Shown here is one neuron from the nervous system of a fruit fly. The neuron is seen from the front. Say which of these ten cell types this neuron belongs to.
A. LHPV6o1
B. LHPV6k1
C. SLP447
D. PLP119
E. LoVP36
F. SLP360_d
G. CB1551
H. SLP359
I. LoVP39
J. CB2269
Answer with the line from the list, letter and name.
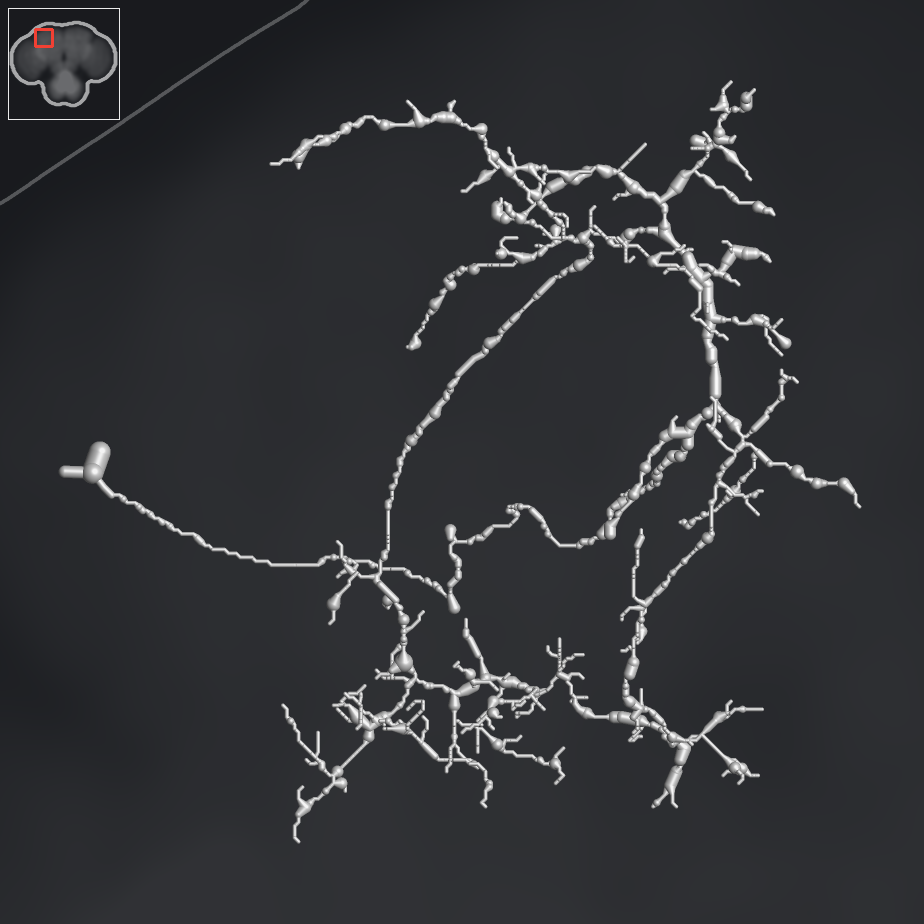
F. SLP360_d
